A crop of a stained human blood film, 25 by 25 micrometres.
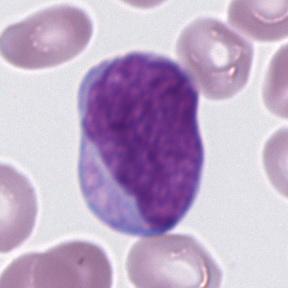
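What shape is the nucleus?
Oval, without lobes.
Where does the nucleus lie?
Off-centre, displaced toward the upper right of the cell.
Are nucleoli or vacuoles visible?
No distinct nucleoli are seen in the nucleus, and the cytoplasm shows no vacuoles.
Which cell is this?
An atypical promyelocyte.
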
